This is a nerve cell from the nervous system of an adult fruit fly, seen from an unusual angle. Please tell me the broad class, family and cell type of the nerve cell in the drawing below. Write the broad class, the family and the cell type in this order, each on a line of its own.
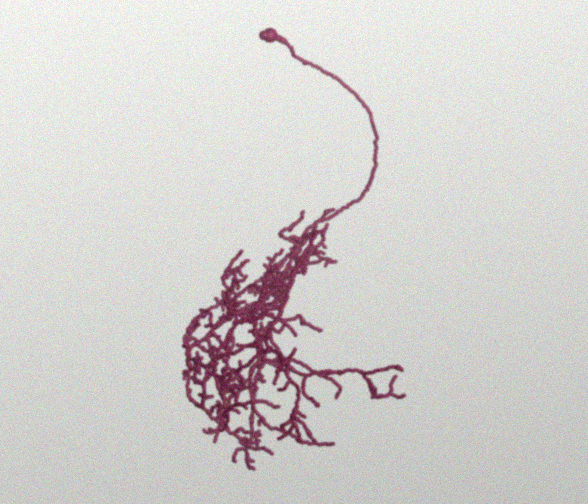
central-brain intrinsic neuron
hemilineage VLPp&l1_anterior
CB2251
